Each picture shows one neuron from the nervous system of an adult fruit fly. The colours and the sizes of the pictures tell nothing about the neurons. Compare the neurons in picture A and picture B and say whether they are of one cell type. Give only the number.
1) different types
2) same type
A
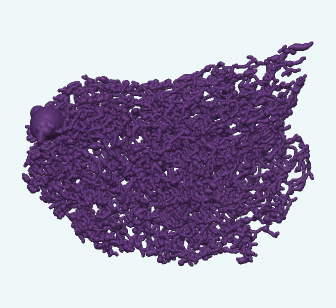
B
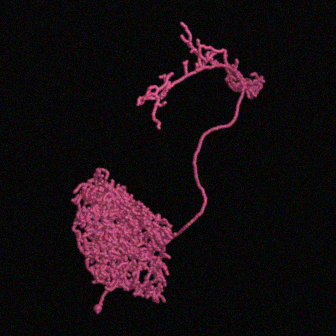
1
